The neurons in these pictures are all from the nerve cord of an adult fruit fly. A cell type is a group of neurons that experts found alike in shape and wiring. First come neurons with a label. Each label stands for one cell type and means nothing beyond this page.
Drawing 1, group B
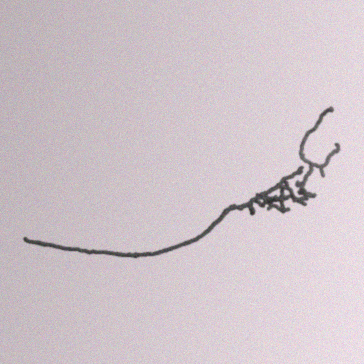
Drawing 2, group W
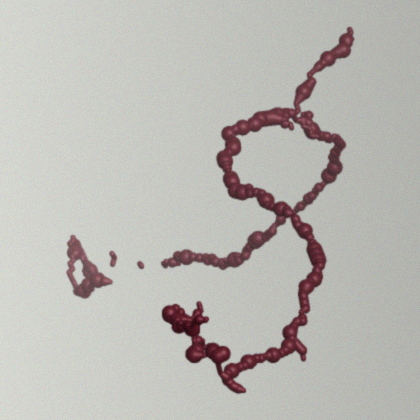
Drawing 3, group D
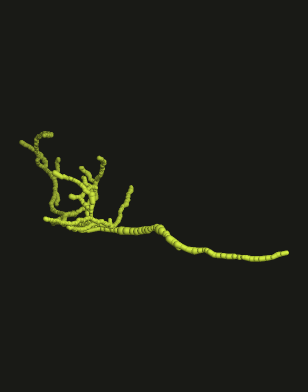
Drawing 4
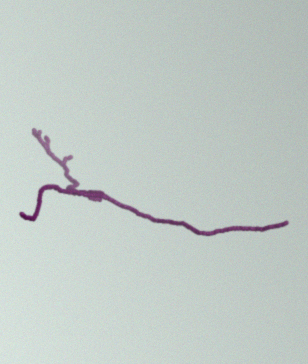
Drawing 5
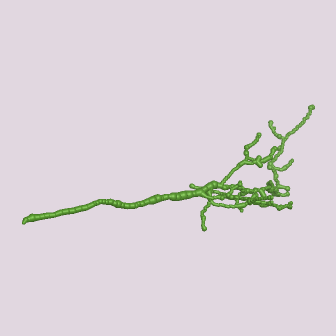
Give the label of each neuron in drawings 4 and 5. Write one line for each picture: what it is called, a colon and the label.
4: group D
5: group B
